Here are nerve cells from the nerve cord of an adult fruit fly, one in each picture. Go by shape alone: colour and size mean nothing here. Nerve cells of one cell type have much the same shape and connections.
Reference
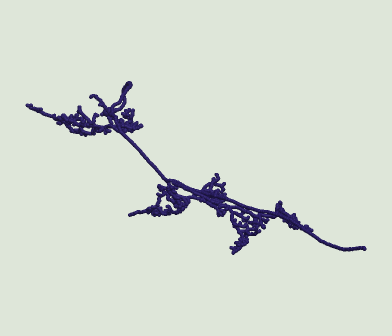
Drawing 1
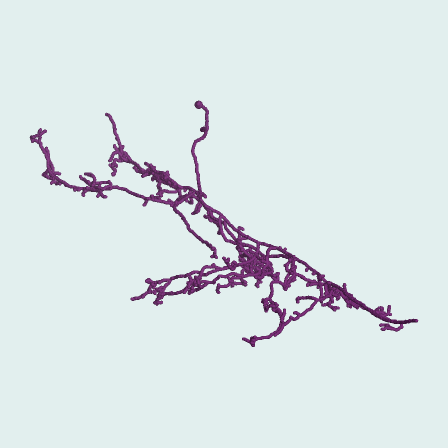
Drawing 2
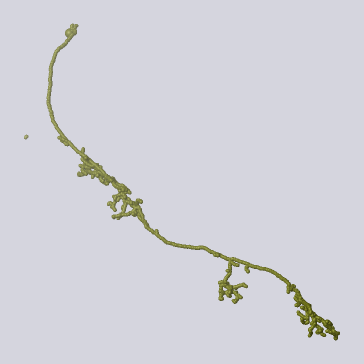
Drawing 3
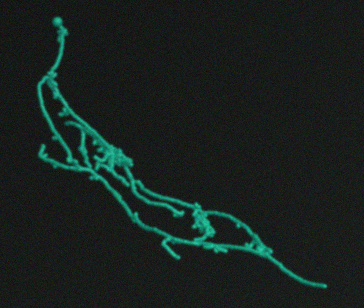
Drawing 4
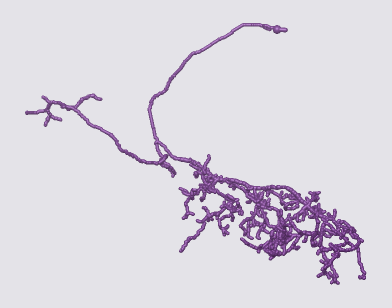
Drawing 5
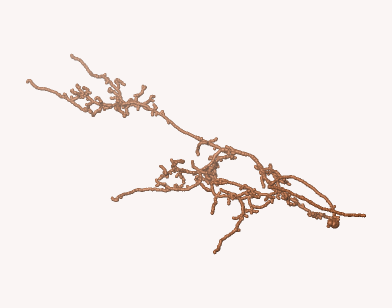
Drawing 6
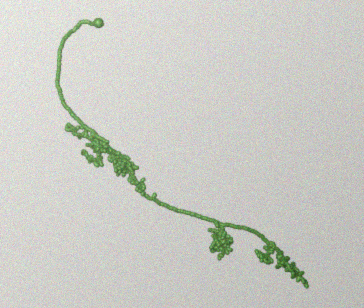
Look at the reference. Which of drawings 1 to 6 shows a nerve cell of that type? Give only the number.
5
